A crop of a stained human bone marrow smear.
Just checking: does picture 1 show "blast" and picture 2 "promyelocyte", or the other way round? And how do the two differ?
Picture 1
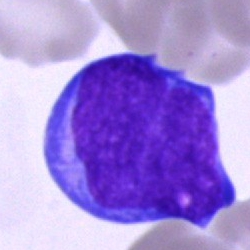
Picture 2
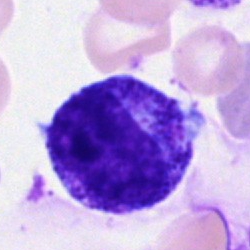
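Picture 1 shows a blast, and picture 2 shows a promyelocyte. First, the nucleus: in picture 1 it fills most of the cell, and its dark purple chromatin is finely granular throughout. Second, the cytoplasm: in picture 1 it stains a deep blue, with its rim widest on the left side of the nucleus. Third, granules: in picture 2 a paler zone at the upper right of the cell holds purple-red granules.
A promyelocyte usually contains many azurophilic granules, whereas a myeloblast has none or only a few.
Last, outline and other details: the cell in picture 2 is roughly round, a small pale-blue projection sticks out from its right edge, and no clear vacuoles are seen.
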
